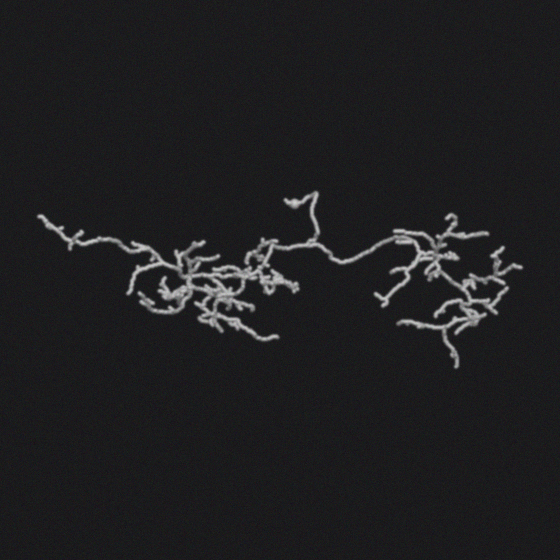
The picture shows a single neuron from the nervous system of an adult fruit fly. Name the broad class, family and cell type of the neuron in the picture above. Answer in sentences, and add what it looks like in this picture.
This is a central-brain intrinsic neuron. Its family is hemilineage DM1_dorsal. The cell type is CB4073. Dozens of branch ends can be seen. As drawn here it is more than twice as wide as it is tall.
